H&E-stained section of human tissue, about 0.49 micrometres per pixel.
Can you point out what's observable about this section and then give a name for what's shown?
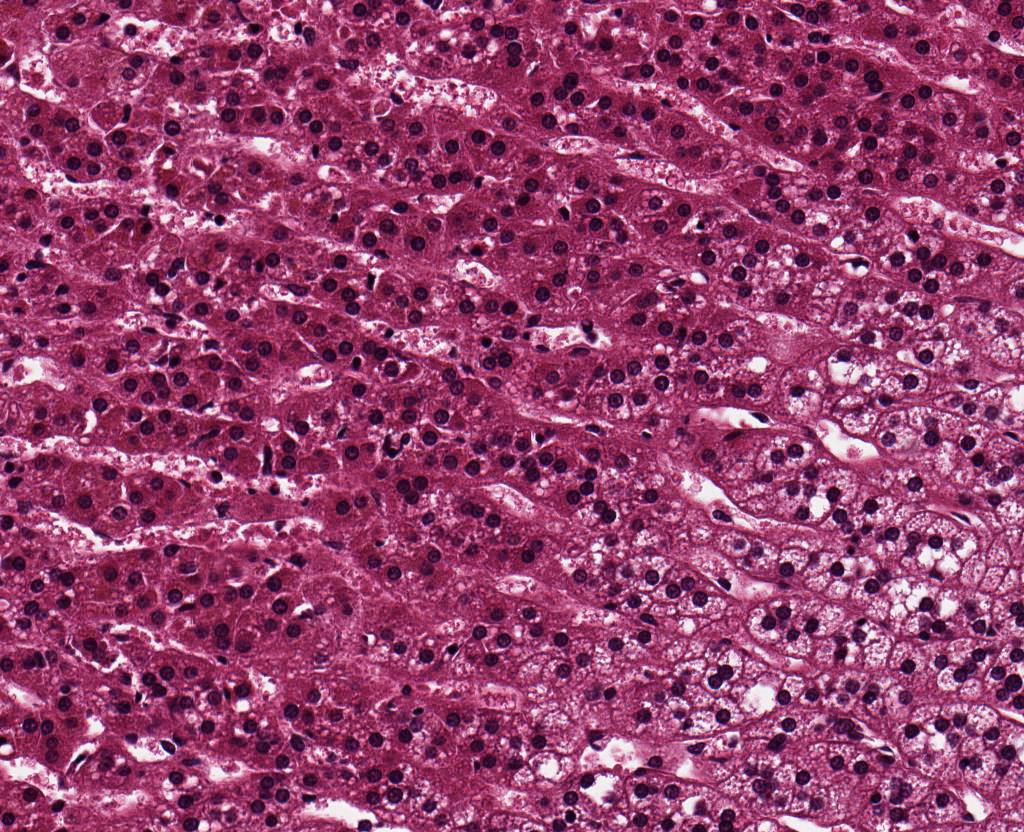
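Here the cells are lined up in cords running roughly from the left side of the field down towards the lower right. Over on the left and up top, their cytoplasm is dense and deeply eosinophilic, whereas in the lower right it turns pale, finely vacuolated and foamy. Most cells carry a single round, dark nucleus sitting centrally. This is adrenal gland.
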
